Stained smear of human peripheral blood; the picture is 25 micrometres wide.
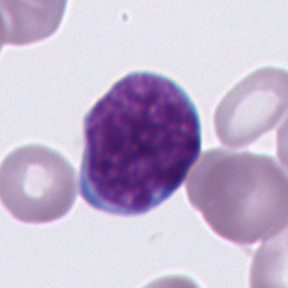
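Myeloblast, the central cell in a stained peripheral blood smear. Its outline is smooth and roundish, with no surface projections. The round to oval nucleus, about 12 by 10 micrometres, has no lobes or indentation and no clearly visible nucleoli. It fills about 80% of the cell's area, and the cytoplasm is widest at the lower left.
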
